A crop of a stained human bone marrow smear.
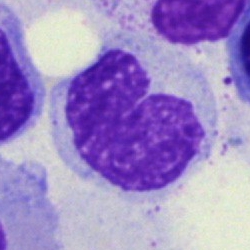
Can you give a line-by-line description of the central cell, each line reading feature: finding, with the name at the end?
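Nucleus: deep notch in its upper edge, filling most of the cell
Chromatin: purple, dotted with many small pale spots
Cytoplasm: pale grey-blue
Cell: monocyte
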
